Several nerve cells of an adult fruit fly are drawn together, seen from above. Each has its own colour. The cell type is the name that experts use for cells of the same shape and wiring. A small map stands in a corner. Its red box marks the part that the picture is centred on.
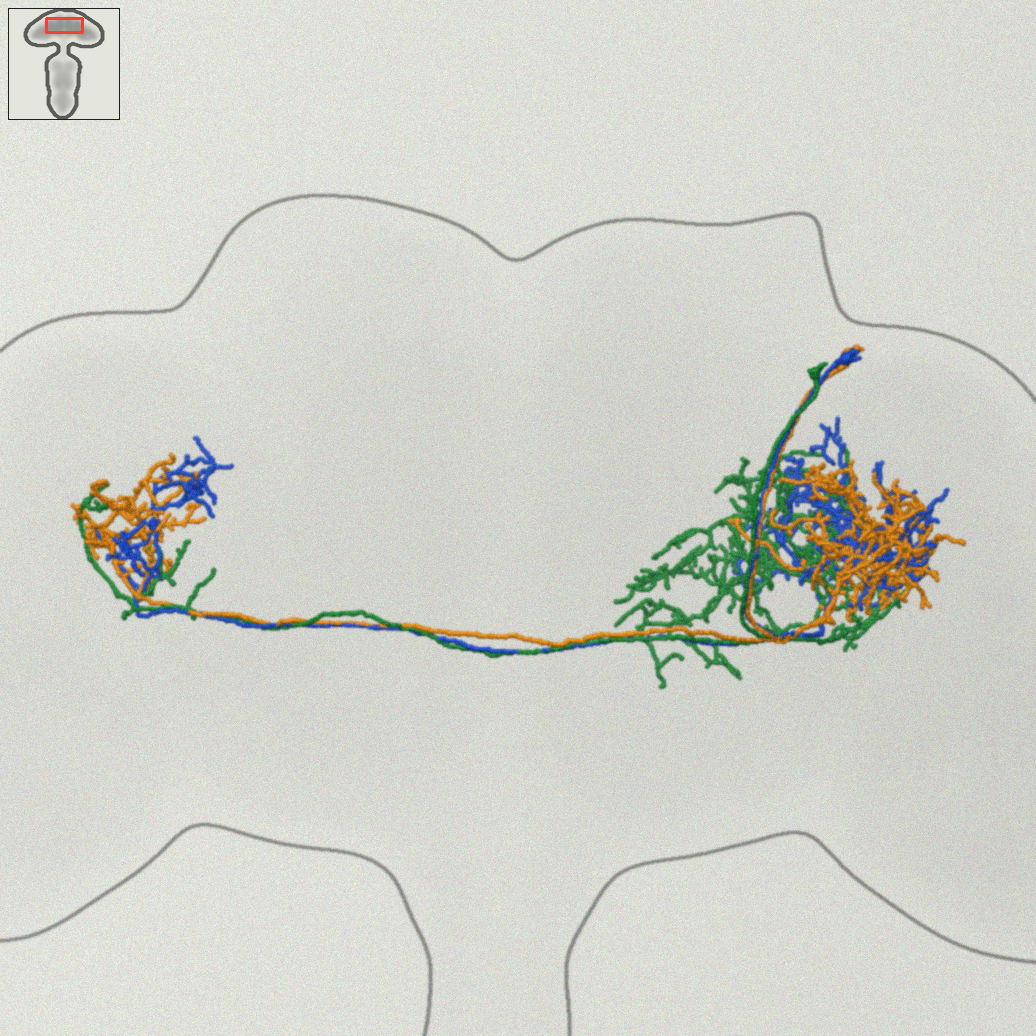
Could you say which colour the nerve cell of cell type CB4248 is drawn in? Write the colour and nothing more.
blue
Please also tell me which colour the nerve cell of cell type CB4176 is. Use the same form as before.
green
